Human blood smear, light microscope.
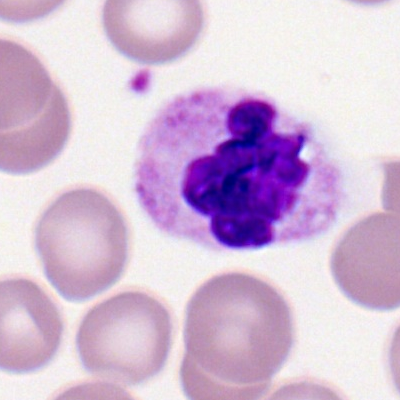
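Segmented neutrophil, the central cell in this stained human blood smear. Its nucleus, I note, is split into several clumped lobes and lies toward the right side of the cell, with dense, dark purple chromatin. Fine pinkish-purple granules sit in the cytoplasm.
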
